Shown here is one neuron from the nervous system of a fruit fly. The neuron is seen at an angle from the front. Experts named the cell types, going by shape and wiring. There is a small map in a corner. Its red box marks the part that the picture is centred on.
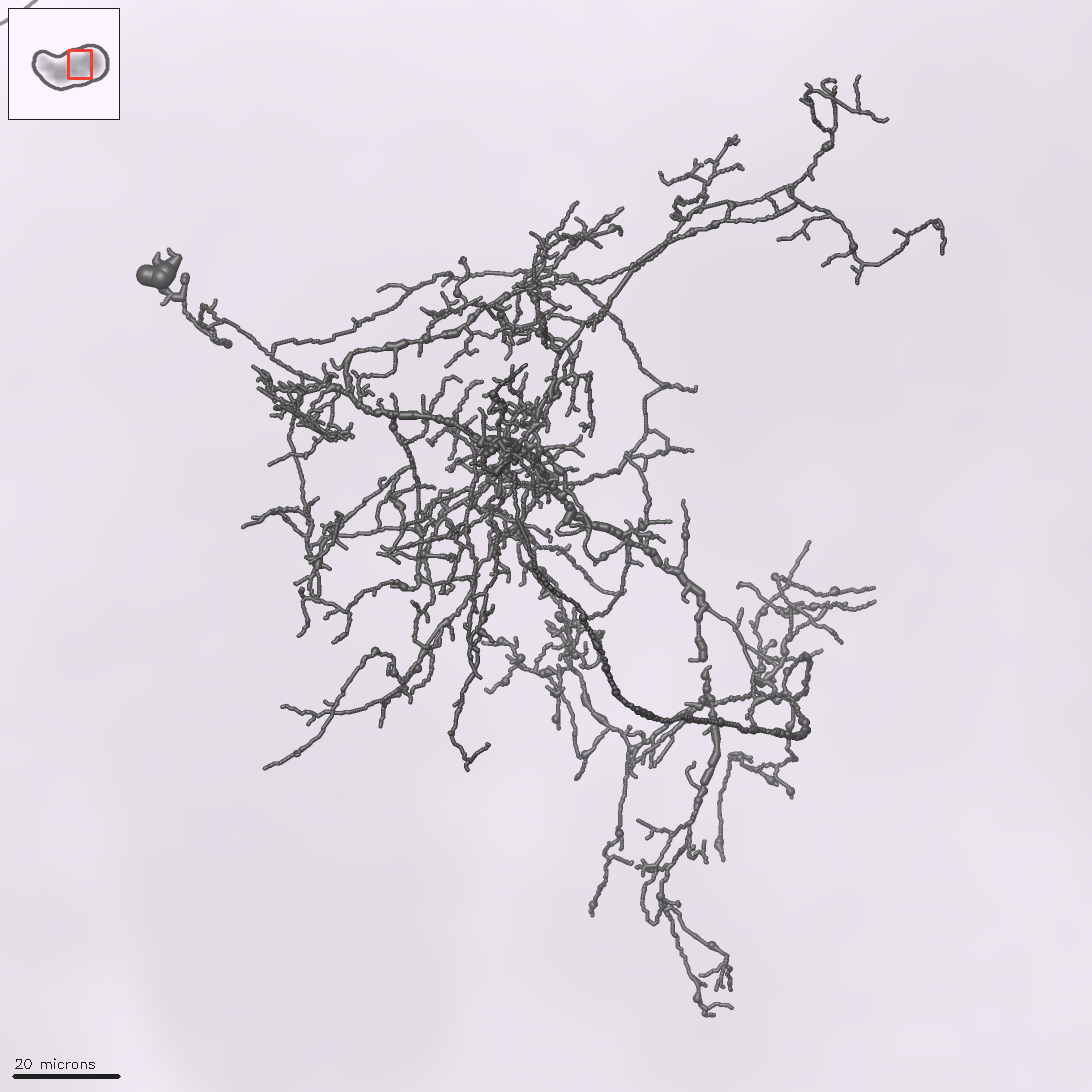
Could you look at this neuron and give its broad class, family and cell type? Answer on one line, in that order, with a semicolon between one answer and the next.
central-brain intrinsic neuron; hemilineage DM6_central2; CL335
